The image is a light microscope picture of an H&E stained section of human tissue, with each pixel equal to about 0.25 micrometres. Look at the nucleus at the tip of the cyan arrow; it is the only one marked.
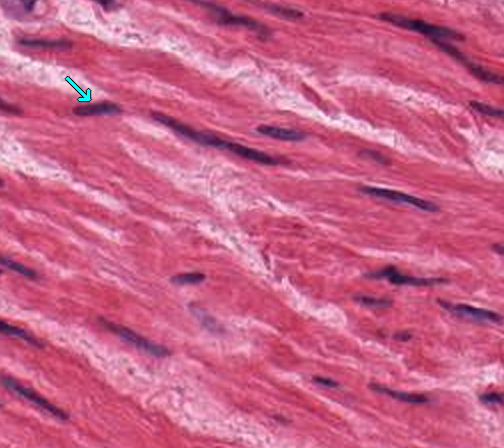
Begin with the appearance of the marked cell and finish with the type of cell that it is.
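The nucleus stains dark purple and fairly evenly across its length. The surrounding cytoplasm is pink with a faintly streaked, fibrillar look, and its edges blend into the neighbouring pink strands without a sharp outline. The cell lies parallel to the neighbouring pink strands and their elongated nuclei, all running in the same oblique direction, with pale wispy gaps separating the bands. The marked cell is a smooth muscle cell.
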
